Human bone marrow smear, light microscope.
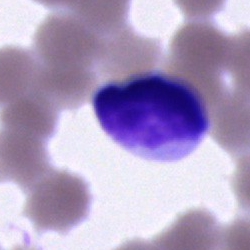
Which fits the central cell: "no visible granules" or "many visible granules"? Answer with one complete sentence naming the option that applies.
Within its cytoplasm there is no visible granule.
